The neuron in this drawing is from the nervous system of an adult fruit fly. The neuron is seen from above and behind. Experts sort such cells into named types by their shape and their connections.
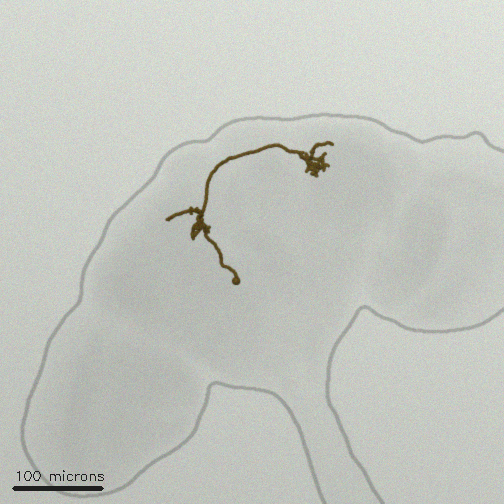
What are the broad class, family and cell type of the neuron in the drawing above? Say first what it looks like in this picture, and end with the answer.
It is in the brain and does not reach the nerve cord. Its cell body lies in the middle of the picture. From left to right in the picture it spans about 190 microns. It is a central-brain intrinsic neuron. The family is hemilineage DM6_dorso_lateral. The cell type is SIP080.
